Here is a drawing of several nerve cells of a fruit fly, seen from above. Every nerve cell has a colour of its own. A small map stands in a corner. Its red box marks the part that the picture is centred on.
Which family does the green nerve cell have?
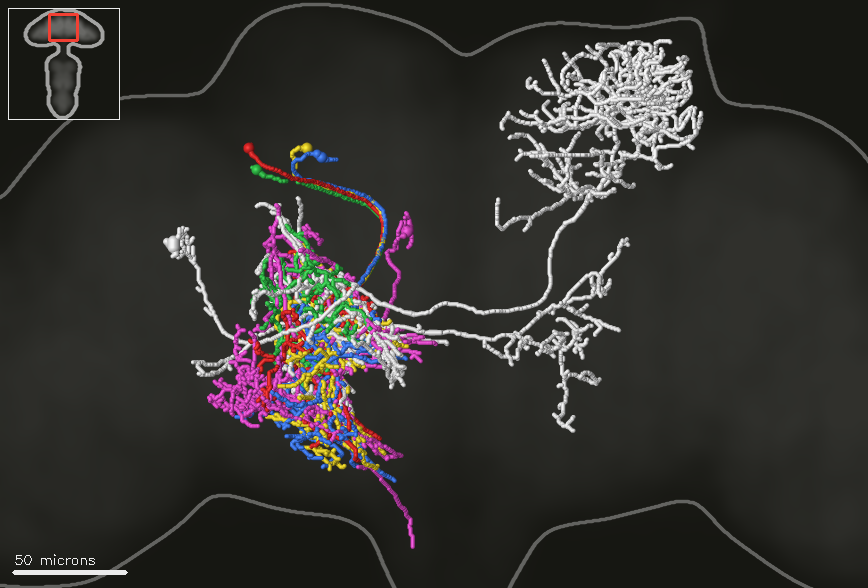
hemilineage MD3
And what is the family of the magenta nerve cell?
hemilineage MX3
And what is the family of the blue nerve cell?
hemilineage MD3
